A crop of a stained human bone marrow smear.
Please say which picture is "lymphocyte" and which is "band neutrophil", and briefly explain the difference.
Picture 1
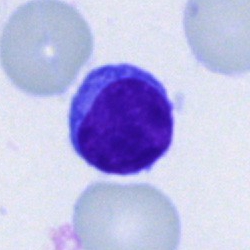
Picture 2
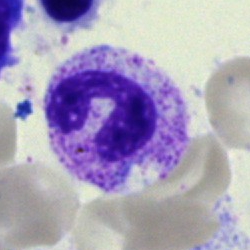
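Lymphocyte in picture 1; band neutrophil in picture 2. Both outlines round and smooth. Nucleus, picture 1: off-centre, pushed to the lower right. Picture 2: a thick curved band bent around a pale central gap.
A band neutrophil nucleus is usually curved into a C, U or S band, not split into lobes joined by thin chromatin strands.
Cytoplasm, picture 1: scant, a narrow deep blue rim, widest at upper left, no granules.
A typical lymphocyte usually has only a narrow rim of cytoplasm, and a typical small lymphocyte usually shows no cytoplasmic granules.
Chromatin dark purple and dense in both; clumped as well in picture 2, which shows no nucleoli.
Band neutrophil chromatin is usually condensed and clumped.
Picture 2 only: pale red cells overlap the lower right edge.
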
